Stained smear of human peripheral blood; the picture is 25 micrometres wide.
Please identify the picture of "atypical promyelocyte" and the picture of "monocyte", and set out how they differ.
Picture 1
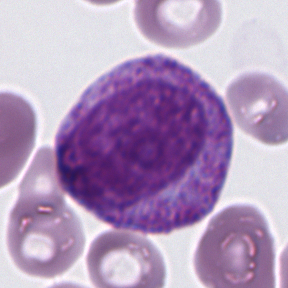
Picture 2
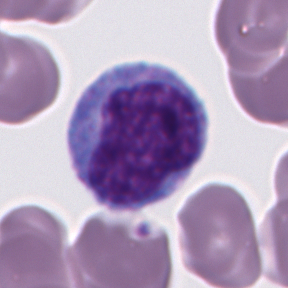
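That's the atypical promyelocyte in picture 1, and the monocyte in picture 2. The first is the bigger cell, about 16 micrometres across against about 13 micrometres for the monocyte.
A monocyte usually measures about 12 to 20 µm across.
The atypical promyelocyte is roughly round but has a few slightly flattened, angular sides and no hair-like or bleb-like projections, whereas the monocyte's outline is round and smooth. The bigger difference is in the cytoplasm: in picture 1 it is deep blue-purple with fine reddish-purple granules scattered through it, while in picture 2 no distinct granules show.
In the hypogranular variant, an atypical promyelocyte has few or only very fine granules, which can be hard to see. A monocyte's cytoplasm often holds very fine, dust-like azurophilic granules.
In the monocyte the nucleus takes up about 60% of the cell's area, and no vacuoles are visible. Red cells with pale centres sit close around the first cell on several sides, and a small purple fragment lies just below the monocyte's lower edge.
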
